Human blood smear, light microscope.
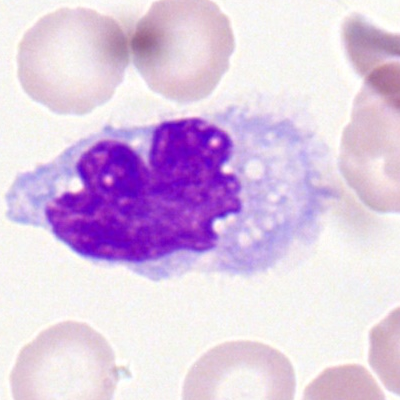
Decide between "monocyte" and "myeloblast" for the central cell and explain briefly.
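This cell is a monocyte, not a myeloblast. Its nucleus is irregularly folded, with deep notches along its upper edge, and sits toward the left, leaving a wider band of cytoplasm on the right. Many small clear vacuoles are scattered through the cytoplasm, most of them on the right side. The cell margin is frayed, with fine ruffled projections.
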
